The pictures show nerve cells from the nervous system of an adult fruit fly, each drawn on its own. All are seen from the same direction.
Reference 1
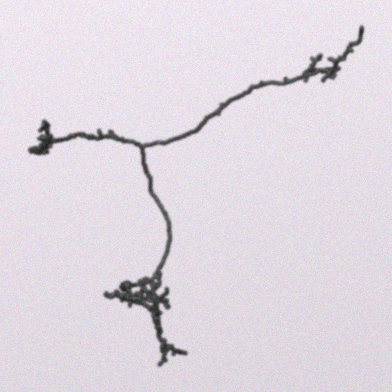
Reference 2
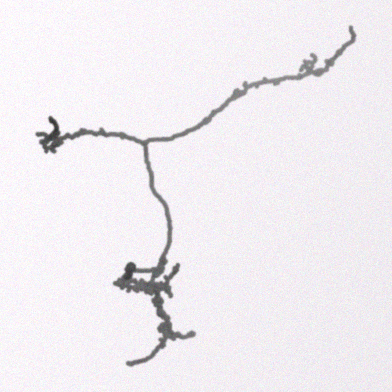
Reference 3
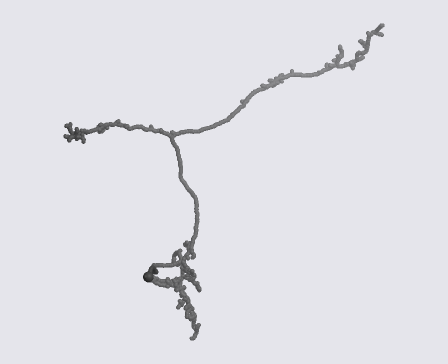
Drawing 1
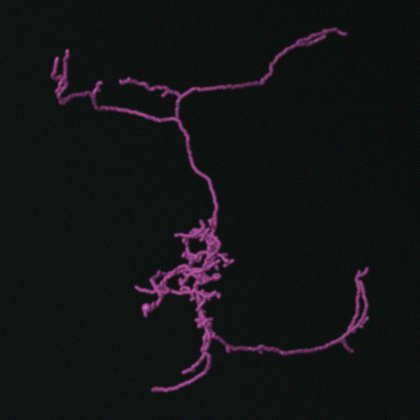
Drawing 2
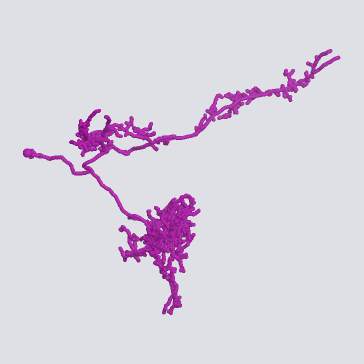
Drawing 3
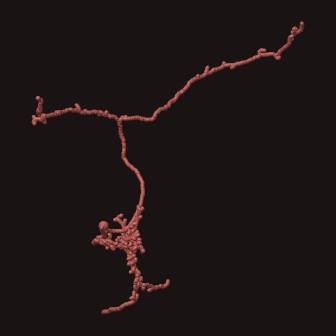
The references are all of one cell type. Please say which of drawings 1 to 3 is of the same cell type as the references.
3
